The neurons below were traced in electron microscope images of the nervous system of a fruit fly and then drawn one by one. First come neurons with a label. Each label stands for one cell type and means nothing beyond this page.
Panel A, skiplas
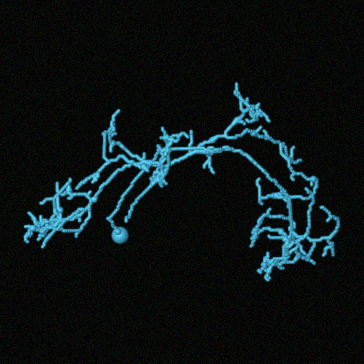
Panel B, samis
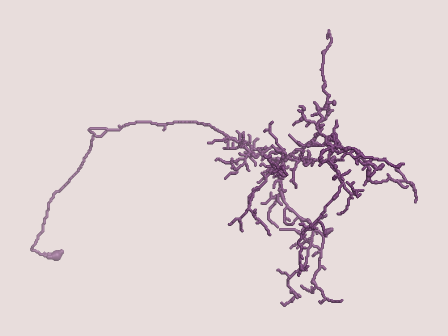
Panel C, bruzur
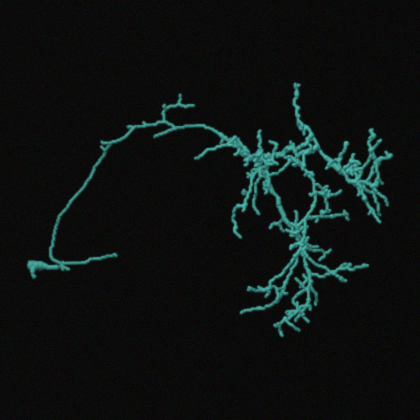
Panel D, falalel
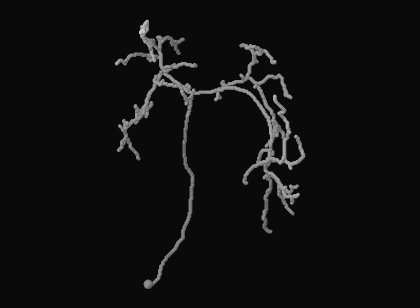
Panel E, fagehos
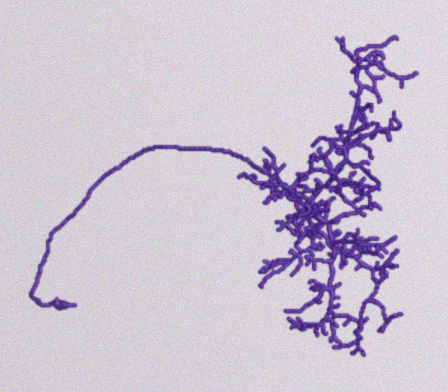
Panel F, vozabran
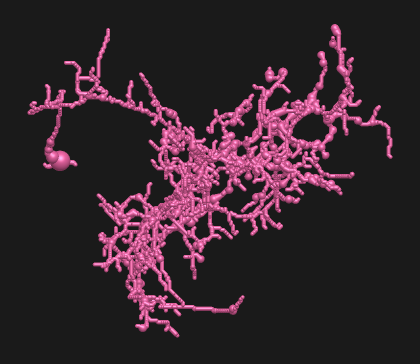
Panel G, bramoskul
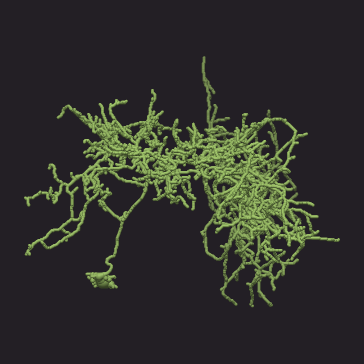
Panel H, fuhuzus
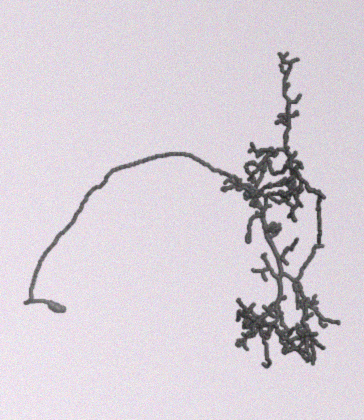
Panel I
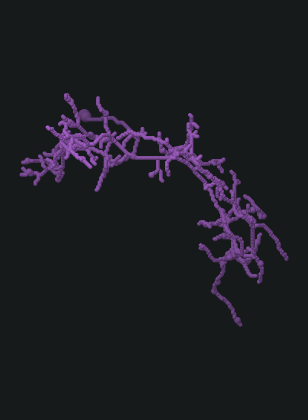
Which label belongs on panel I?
skiplas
